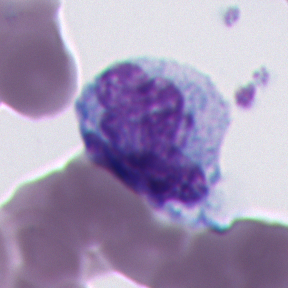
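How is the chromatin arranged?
Purple and lacy, in fine strands rather than coarse clumps.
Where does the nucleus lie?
Lower left, leaving the widest cytoplasm band upper right.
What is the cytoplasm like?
Pale greyish-blue, faintly and finely granular, without coarse orange granules.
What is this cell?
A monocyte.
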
